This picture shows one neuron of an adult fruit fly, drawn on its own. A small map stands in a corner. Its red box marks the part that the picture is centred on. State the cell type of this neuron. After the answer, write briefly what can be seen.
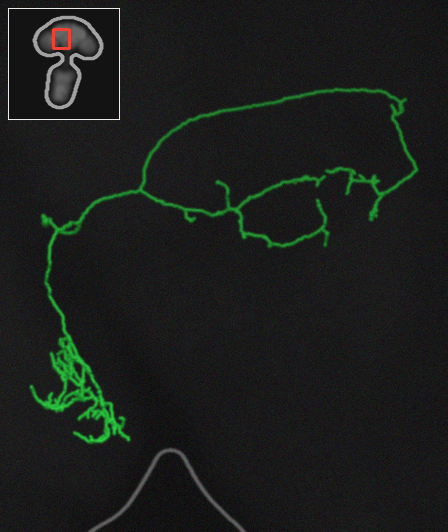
Its cell type is LC36. This is a visual projection neuron. It is in the brain and does not reach the nerve cord. Dozens of branch ends can be seen.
